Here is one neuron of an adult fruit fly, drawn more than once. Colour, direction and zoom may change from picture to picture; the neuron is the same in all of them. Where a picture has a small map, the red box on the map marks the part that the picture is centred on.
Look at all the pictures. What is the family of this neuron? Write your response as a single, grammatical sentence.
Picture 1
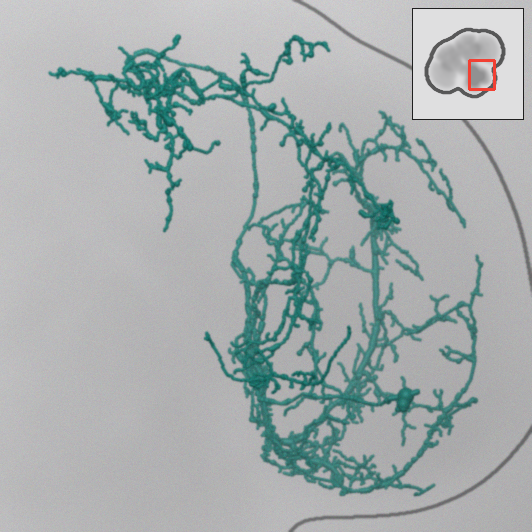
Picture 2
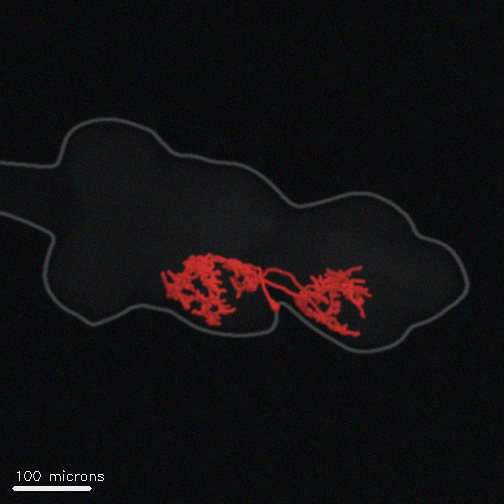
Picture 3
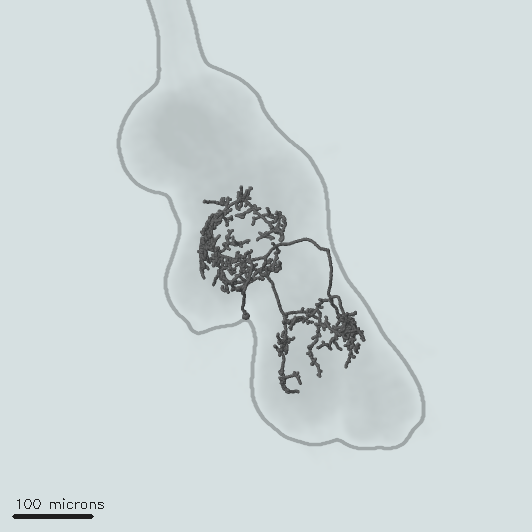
The neuron counts as part of family hemilineage 12A.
